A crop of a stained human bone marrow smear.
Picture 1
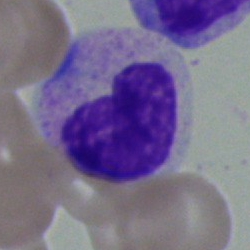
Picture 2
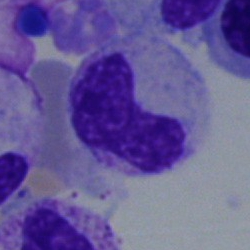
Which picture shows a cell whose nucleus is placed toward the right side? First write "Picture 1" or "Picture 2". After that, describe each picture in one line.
Picture 1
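Picture 1: The nucleus sits off-centre toward the lower right of the cell.
Picture 2: The nucleus lies toward the left side of the cell.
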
